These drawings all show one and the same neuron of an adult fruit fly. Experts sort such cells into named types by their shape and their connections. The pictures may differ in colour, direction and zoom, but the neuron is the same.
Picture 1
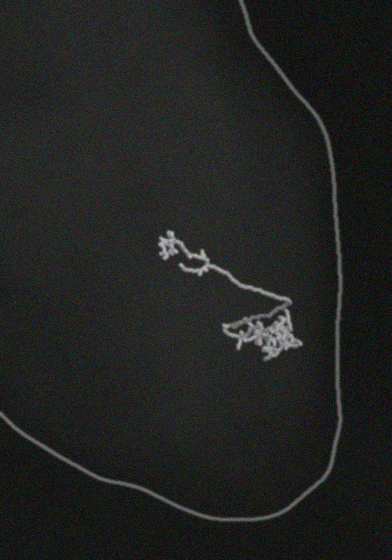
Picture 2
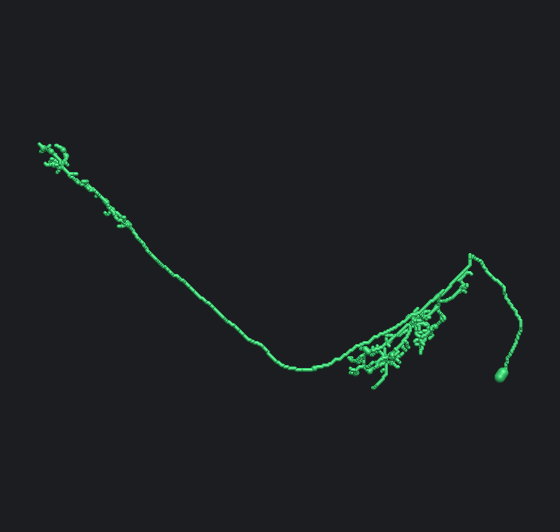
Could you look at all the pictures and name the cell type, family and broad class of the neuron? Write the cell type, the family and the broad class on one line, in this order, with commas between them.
Tm37, Tm, optic-lobe intrinsic neuron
